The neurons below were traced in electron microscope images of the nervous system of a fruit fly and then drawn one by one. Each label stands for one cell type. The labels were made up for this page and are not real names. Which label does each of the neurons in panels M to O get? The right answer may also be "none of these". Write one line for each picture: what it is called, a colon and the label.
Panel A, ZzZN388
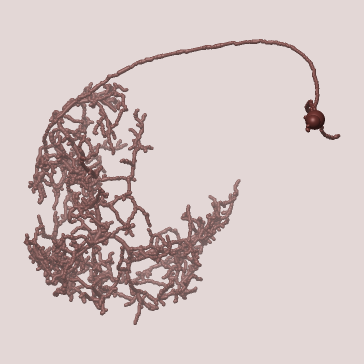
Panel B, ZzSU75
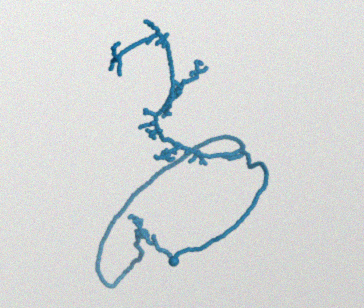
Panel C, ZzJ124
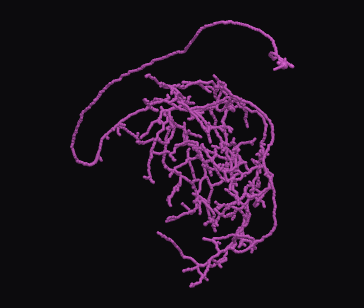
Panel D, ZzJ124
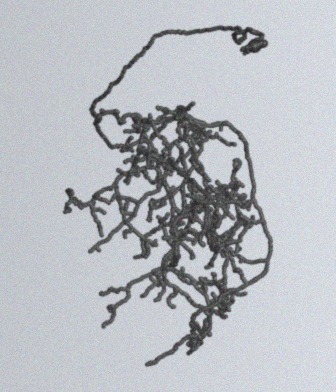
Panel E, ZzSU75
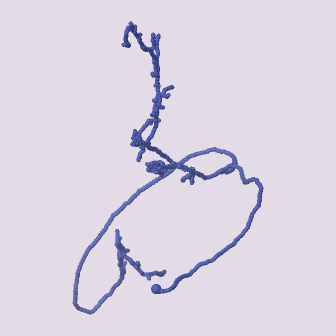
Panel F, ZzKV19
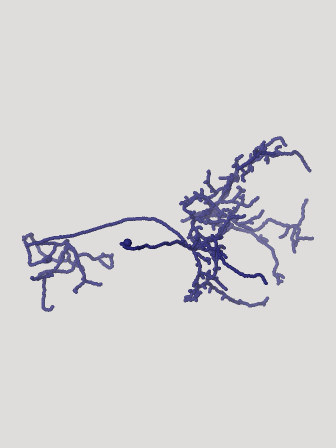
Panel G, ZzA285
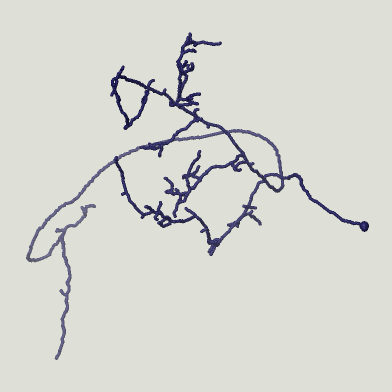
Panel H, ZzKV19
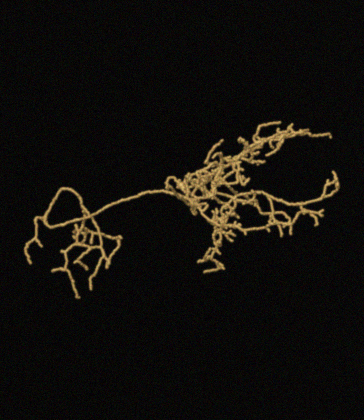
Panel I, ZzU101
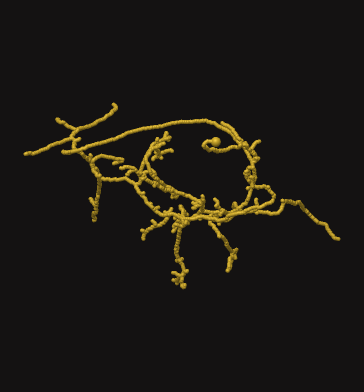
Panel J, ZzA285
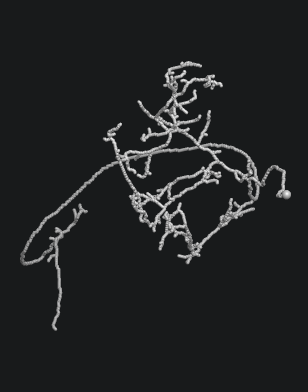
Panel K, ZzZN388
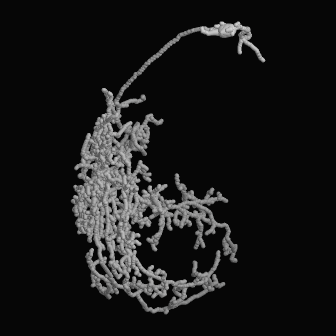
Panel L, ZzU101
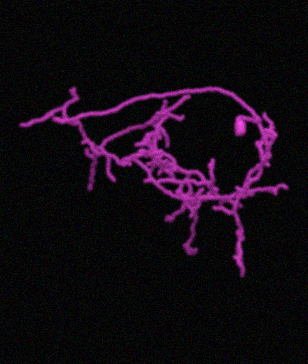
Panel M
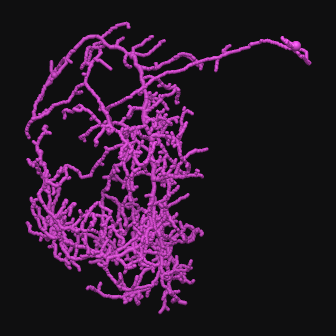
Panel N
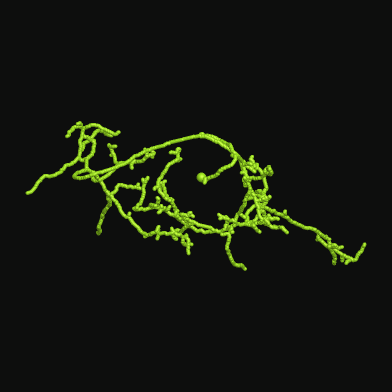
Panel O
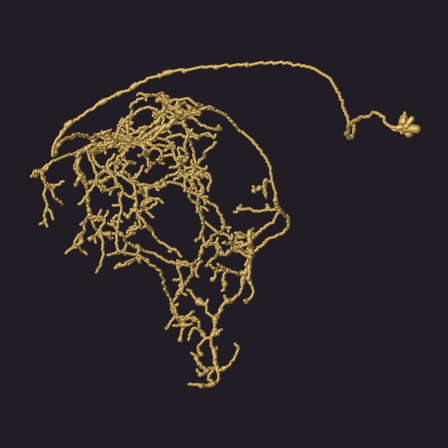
M: ZzZN388
N: ZzU101
O: ZzJ124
